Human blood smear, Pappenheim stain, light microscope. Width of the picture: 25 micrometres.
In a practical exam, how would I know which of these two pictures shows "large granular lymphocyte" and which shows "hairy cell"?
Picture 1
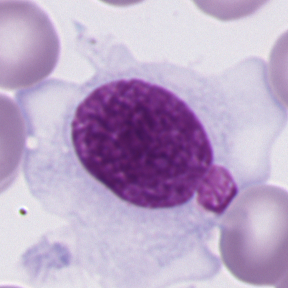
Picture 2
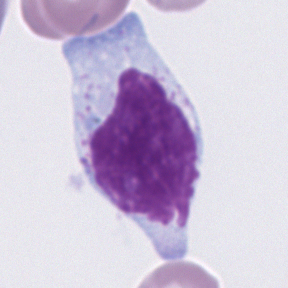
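The hairy cell is in picture 1, and the large granular lymphocyte is in picture 2. The clearest difference lies in the cytoplasm: in picture 2, fine reddish-purple granules are scattered through pale blue cytoplasm, whereas the pale grey-blue cytoplasm in picture 1 has no coarse granules.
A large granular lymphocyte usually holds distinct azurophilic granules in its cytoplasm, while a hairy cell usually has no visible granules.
In picture 1 the cytoplasm is abundant, covering much more area than the nucleus.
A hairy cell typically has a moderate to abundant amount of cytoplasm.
The outlines are also unlike: picture 1 is irregular, with broad blunt flaps spreading outward, while picture 2 is angular and tapers to a narrow end at the bottom, with red cells touching it there and at the top. In picture 1 the chromatin is coarsely clumped with paler gaps between the clumps, and a small dark purple angular body lies against the lower right edge of the nucleus. In picture 2 the nucleus, about 14 by 9 micrometres, has an irregular, lumpy border with small notches and shows no distinct nucleoli.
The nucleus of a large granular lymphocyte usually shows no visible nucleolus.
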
